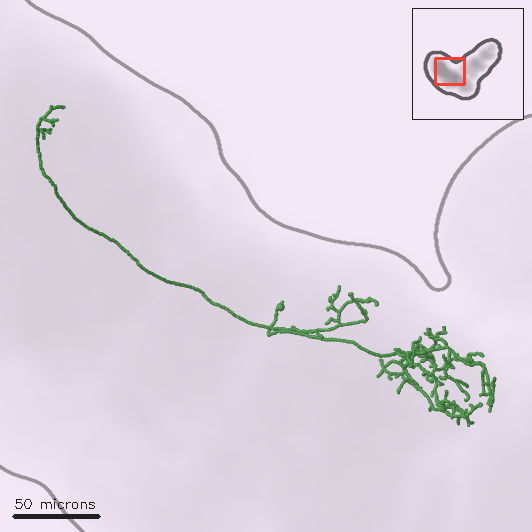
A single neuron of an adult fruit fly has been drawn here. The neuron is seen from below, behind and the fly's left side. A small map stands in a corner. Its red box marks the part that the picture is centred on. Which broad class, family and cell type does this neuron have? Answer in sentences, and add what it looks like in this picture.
This is a central-brain intrinsic neuron. Its family is hemilineage LHd1. The cell type is LHAD3a1. Its cell body lies in the middle of the picture. From left to right in the picture it spans about 250 microns.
